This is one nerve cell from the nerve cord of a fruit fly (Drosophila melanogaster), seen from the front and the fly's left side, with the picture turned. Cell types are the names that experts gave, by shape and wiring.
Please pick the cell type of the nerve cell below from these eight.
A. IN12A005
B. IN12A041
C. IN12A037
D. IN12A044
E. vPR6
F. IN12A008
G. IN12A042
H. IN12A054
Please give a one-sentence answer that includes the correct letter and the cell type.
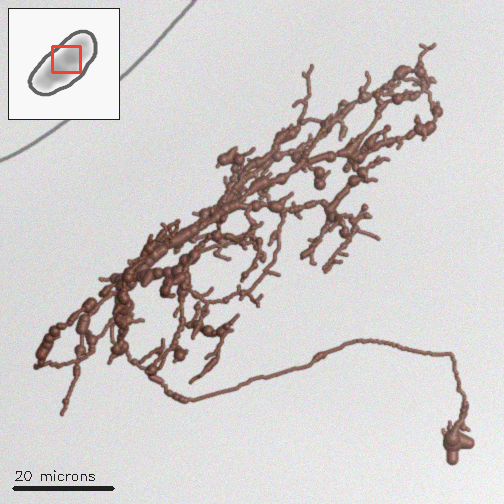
The cell type matching the nerve cell is IN12A054, which option H provides.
